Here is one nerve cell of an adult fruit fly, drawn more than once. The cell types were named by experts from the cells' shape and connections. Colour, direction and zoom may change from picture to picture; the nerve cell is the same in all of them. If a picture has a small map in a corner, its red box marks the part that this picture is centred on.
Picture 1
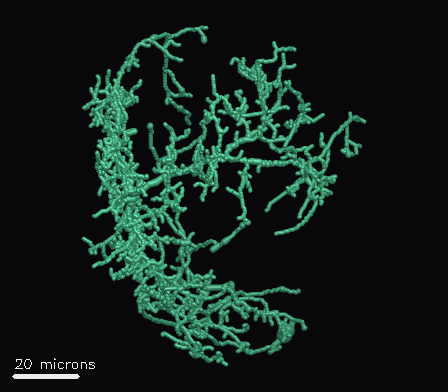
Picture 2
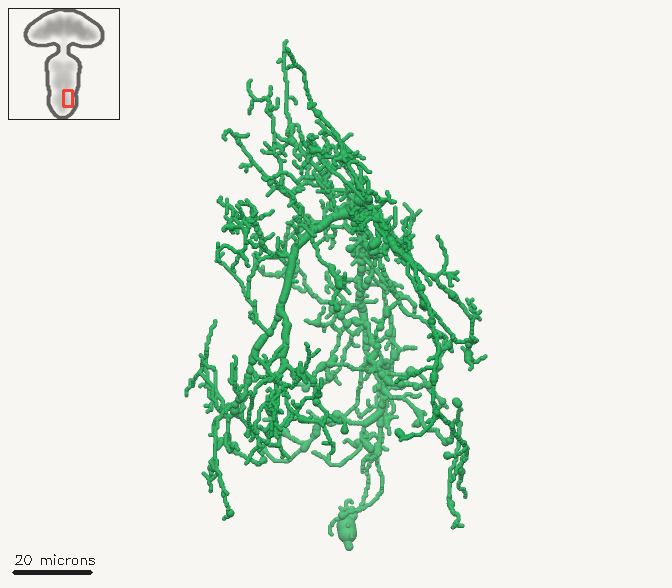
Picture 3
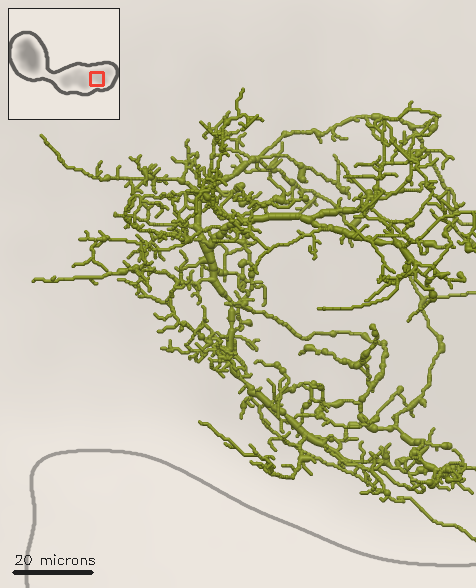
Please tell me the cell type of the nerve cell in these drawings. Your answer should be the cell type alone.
INXXX468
